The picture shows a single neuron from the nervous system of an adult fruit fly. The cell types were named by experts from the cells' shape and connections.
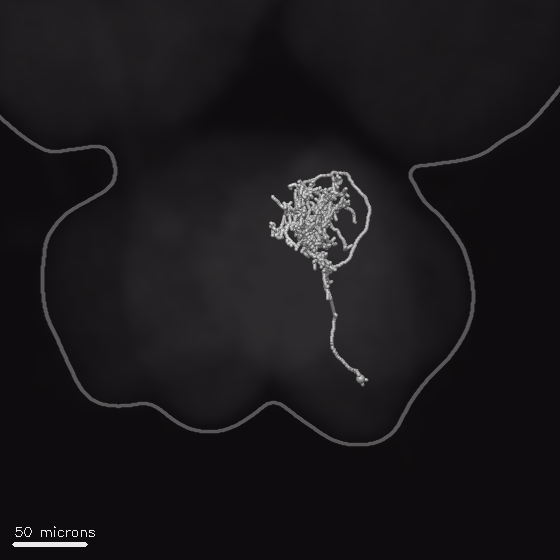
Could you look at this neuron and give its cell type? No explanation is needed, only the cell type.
IN12A034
